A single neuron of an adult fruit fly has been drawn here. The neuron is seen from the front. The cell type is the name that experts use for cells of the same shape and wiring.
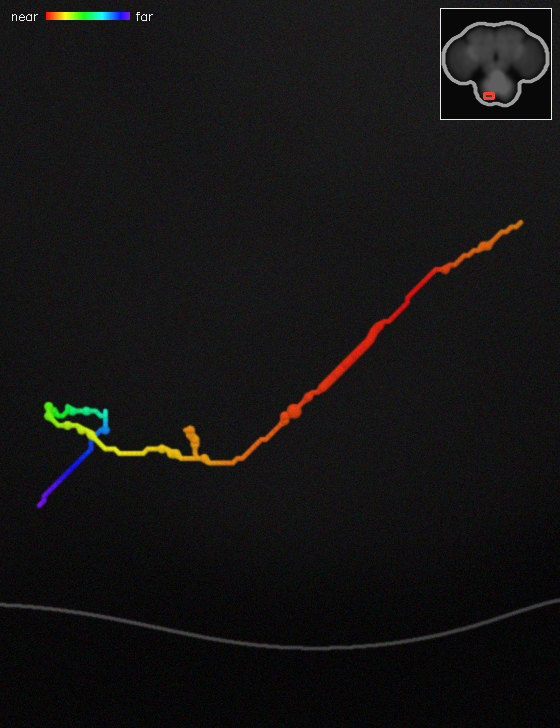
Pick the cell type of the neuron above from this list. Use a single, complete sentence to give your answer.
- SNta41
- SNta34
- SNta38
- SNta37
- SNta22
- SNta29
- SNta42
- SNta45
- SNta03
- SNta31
This particular neuron has the cell type SNta31.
